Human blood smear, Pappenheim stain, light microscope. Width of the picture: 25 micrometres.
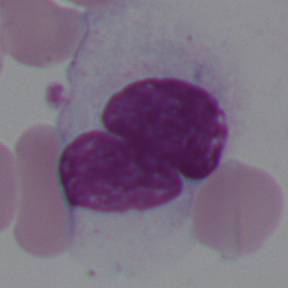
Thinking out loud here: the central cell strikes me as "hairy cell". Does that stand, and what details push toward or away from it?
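Hairy cell is not the right name here; this is a monocyte. Notice how abundant the cytoplasm is, pale greyish-lilac in tone.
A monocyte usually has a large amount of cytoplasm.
Fine, faint lilac granules are scattered through it, easiest to see above and to the right of the nucleus. Red cells rest against the cell on its left and lower right sides.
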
